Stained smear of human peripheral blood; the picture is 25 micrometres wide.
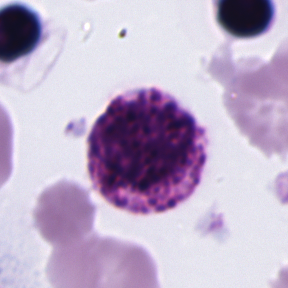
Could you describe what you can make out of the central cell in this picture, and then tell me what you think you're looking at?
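Coarse, dark purple granules pack this cell, which is about 11 micrometres across. They cover the centre as well as the edges, so densely that you cannot trace the outline of the nucleus. Near the lower edge, the background between them is pale pinkish-lilac. What you are looking at is a basophil.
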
